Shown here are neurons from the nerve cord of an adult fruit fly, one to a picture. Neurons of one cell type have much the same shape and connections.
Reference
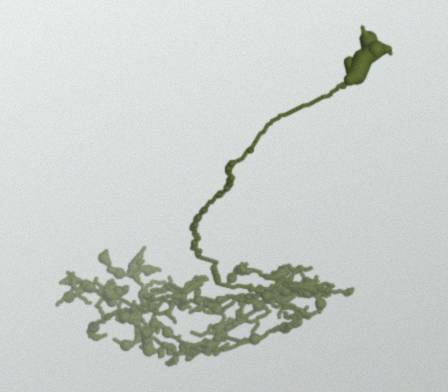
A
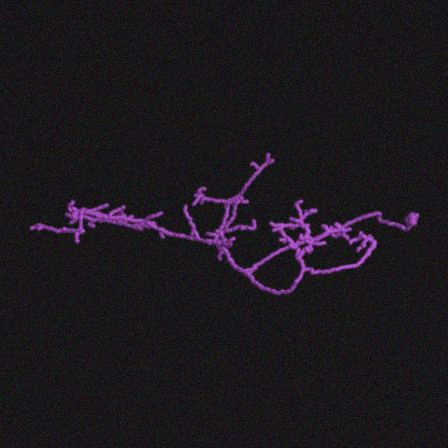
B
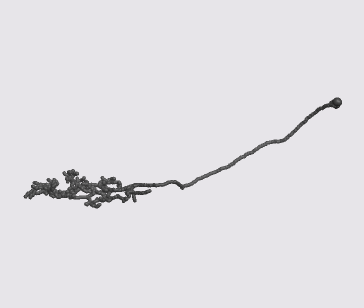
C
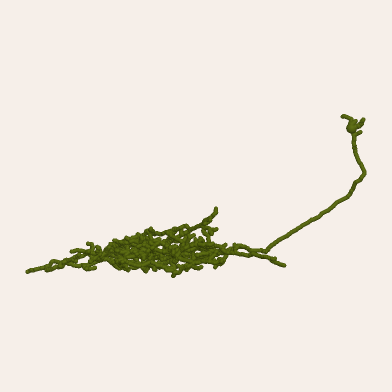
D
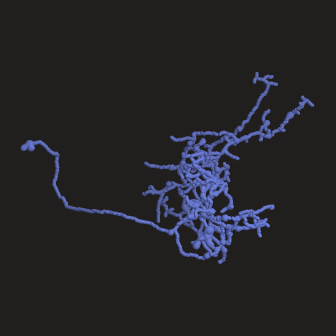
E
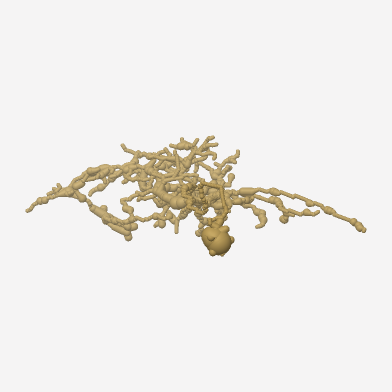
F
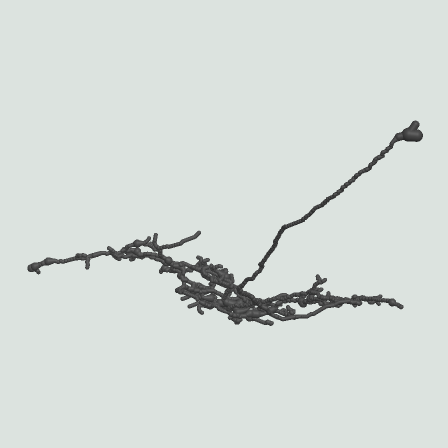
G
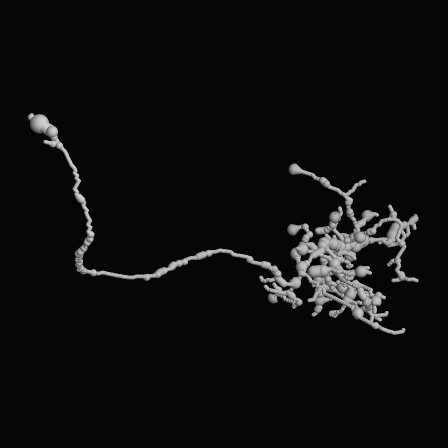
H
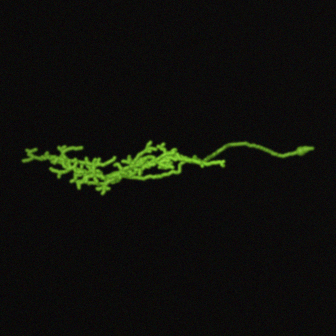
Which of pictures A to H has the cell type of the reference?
Picture B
